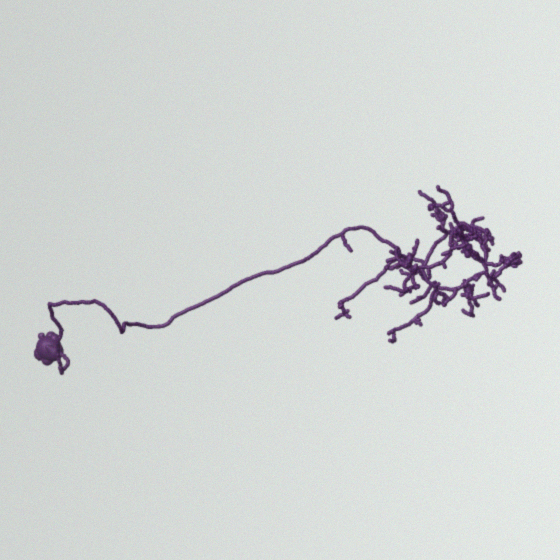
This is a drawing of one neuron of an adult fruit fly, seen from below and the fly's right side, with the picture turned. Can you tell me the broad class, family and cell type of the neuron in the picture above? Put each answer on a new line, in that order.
optic-lobe intrinsic neuron
Cm
Cm4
